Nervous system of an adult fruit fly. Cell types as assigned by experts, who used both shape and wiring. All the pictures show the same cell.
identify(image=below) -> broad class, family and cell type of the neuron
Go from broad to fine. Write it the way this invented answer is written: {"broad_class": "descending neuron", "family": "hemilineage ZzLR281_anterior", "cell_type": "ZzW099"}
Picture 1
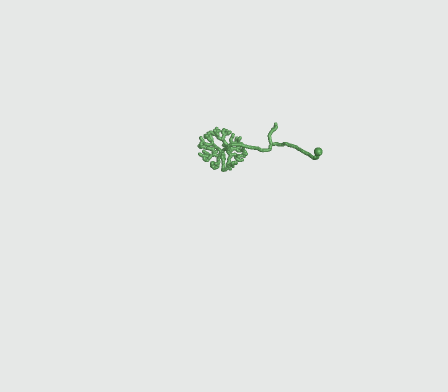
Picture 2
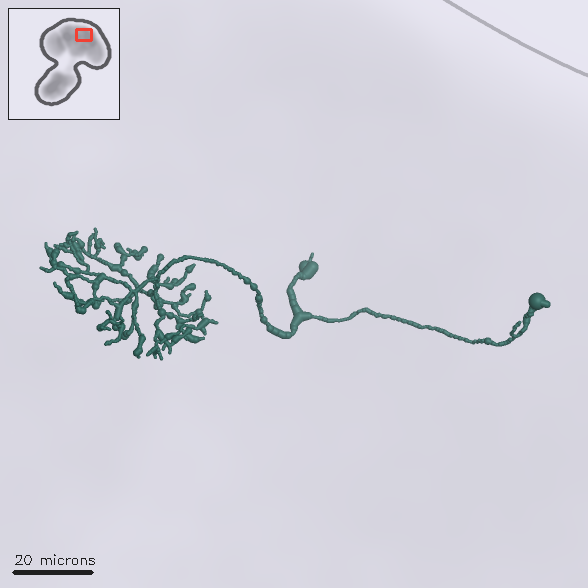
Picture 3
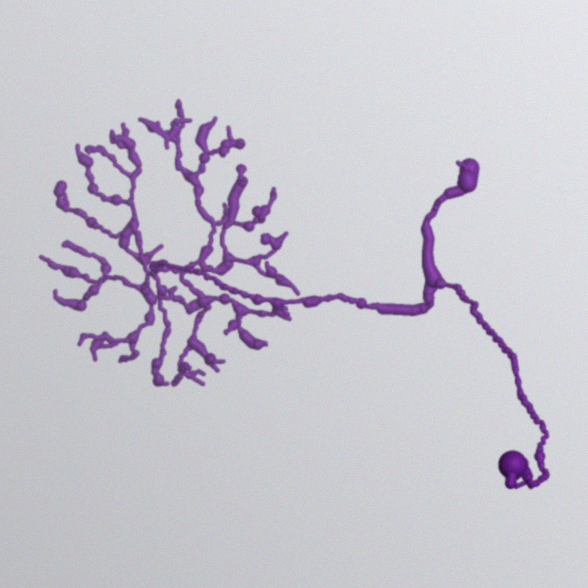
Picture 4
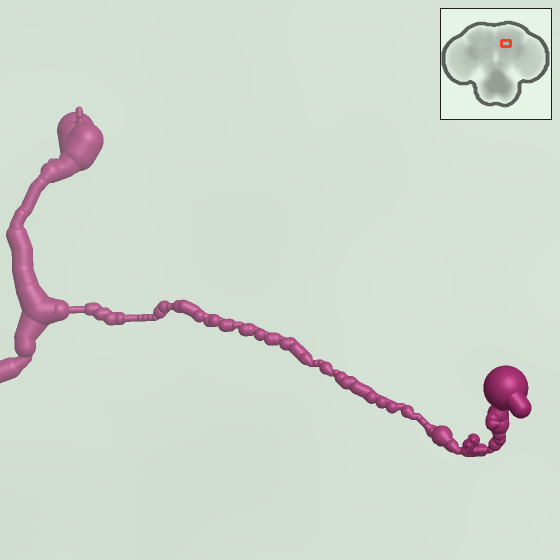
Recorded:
{"broad_class": "central-brain intrinsic neuron", "family": "hemilineage EBa1", "cell_type": "ER3w_a"}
